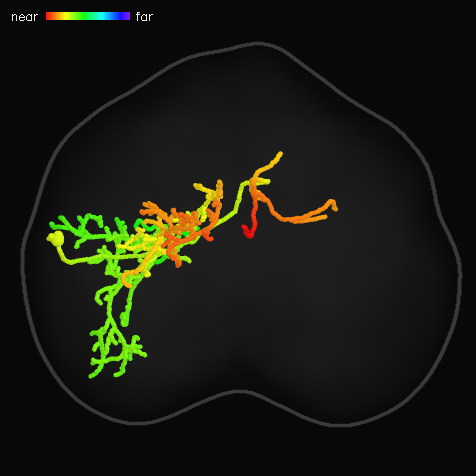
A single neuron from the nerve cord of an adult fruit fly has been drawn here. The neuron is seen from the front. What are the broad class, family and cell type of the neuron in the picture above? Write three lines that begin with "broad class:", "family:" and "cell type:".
broad class: ascending neuron
family: hemilineage 18B
cell type: AN18B022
